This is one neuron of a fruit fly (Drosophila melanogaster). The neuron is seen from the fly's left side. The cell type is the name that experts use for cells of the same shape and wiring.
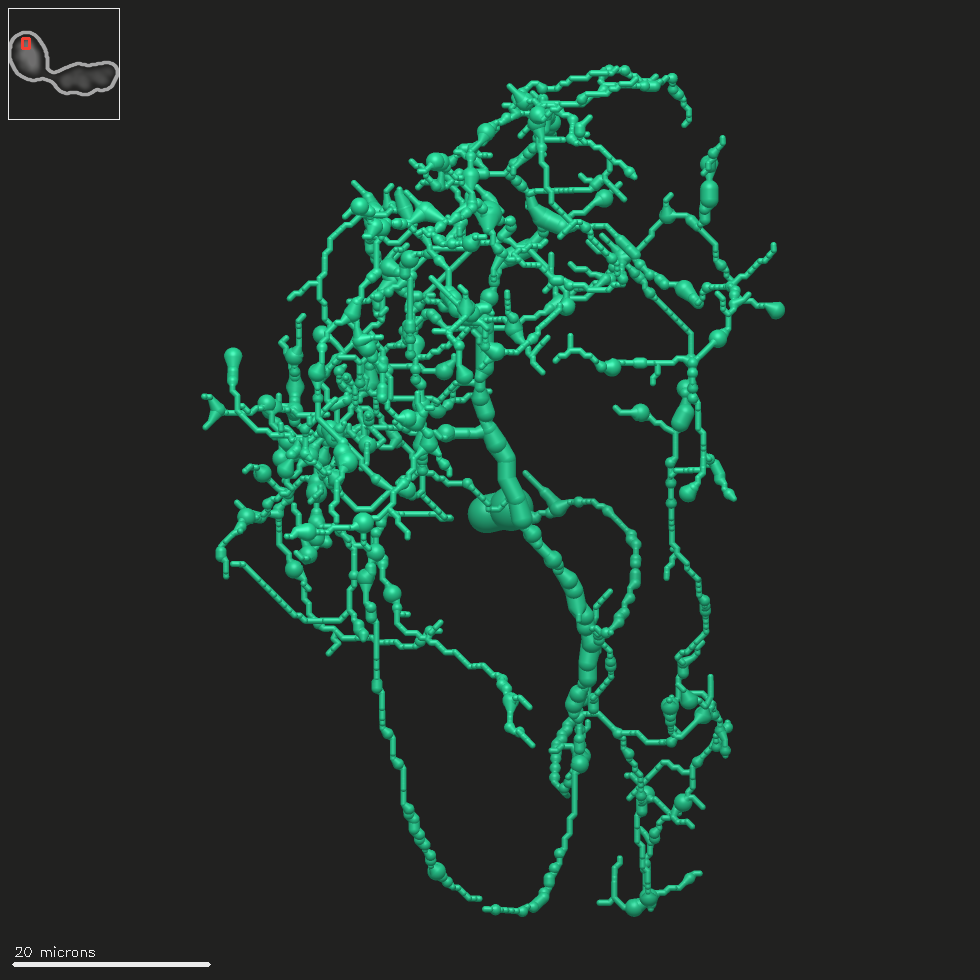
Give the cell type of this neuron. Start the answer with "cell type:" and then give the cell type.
cell type: SLP021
